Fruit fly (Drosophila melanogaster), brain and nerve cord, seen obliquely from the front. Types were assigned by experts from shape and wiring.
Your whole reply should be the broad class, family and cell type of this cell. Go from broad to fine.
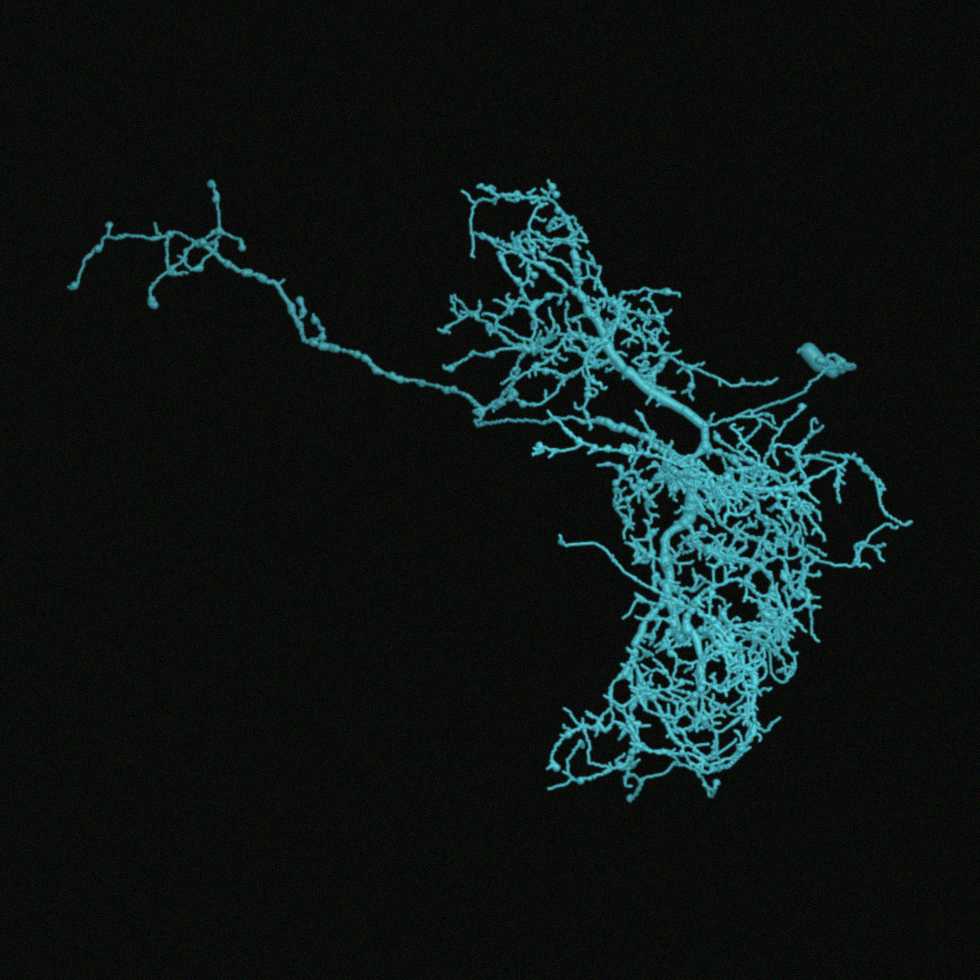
central-brain intrinsic neuron; hemilineage VLPl&p2_posterior; PVLP122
